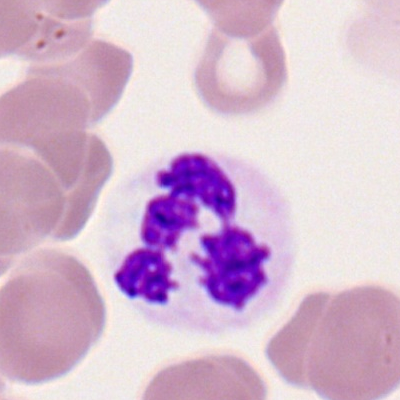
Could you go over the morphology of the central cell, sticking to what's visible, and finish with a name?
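Several separate lobes, linked by thin strands, make up the nucleus, and its chromatin is dark purple and coarsely clumped. The cytoplasm is pale pinkish-lilac and has no coarse orange-red granules. This cell is a segmented neutrophil.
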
